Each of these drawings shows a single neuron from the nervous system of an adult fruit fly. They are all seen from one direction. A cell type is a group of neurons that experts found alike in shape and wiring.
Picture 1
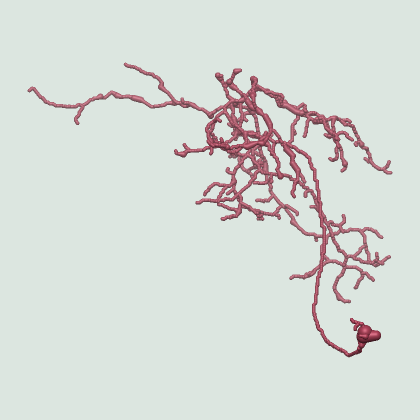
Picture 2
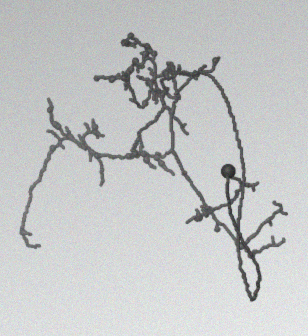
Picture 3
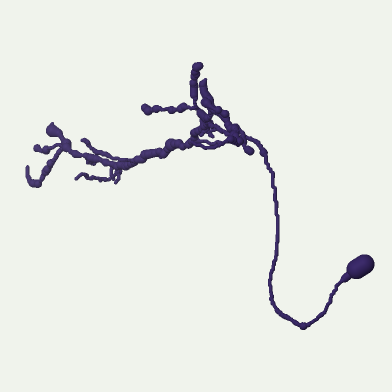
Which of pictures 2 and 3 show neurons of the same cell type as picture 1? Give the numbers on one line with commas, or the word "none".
3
